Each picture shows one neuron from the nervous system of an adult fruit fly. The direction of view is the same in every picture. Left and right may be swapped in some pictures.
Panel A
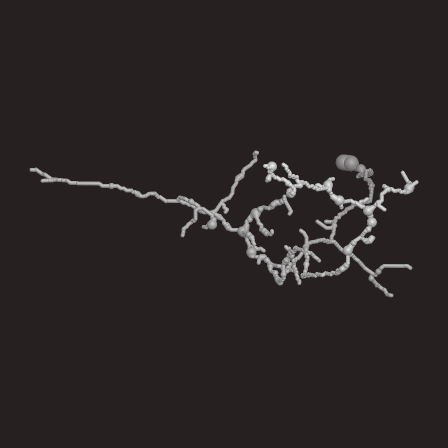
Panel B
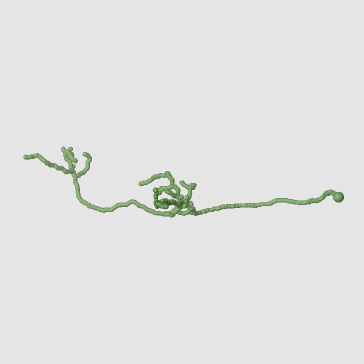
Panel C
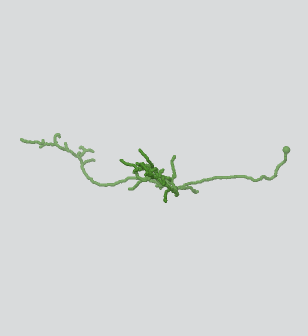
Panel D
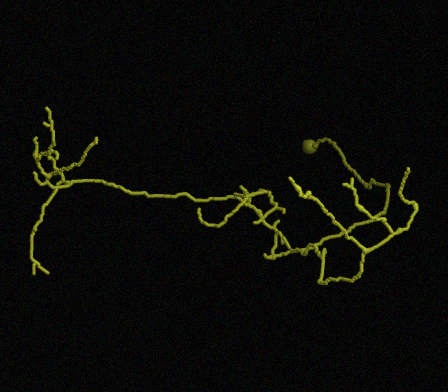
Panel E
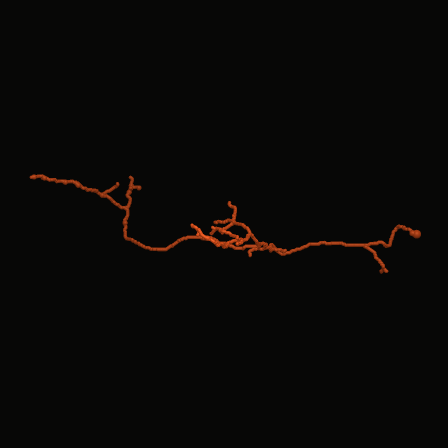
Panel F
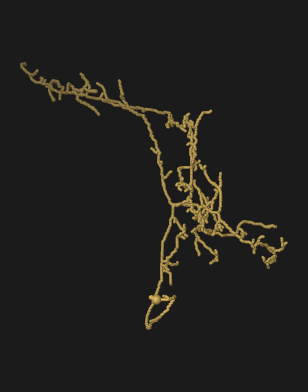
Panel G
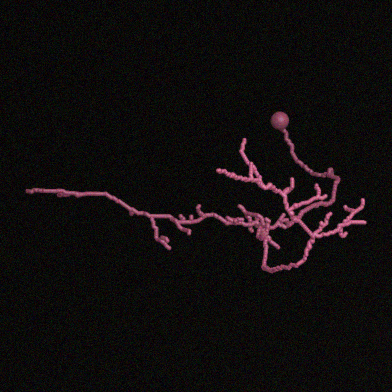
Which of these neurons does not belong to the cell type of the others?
Panel F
